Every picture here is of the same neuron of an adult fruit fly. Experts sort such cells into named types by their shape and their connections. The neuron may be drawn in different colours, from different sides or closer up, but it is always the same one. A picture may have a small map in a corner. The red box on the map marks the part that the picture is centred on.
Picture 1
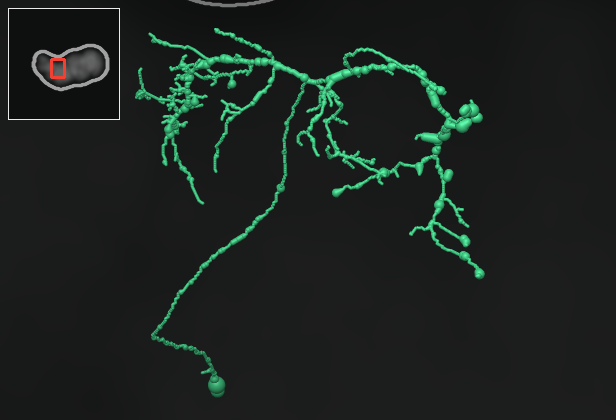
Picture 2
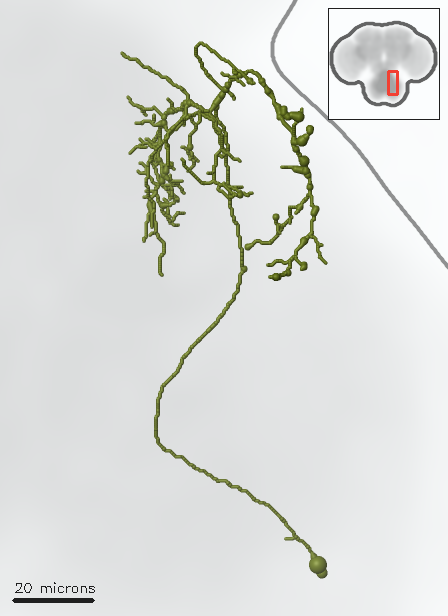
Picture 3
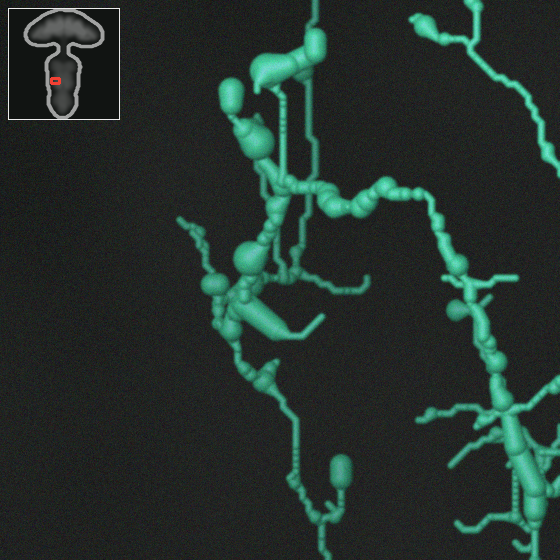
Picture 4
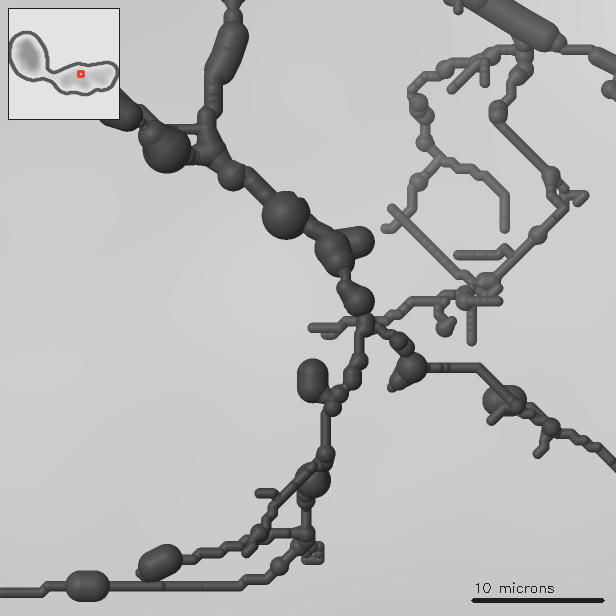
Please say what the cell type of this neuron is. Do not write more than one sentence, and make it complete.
The neuron has IN03B060 as its cell type.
